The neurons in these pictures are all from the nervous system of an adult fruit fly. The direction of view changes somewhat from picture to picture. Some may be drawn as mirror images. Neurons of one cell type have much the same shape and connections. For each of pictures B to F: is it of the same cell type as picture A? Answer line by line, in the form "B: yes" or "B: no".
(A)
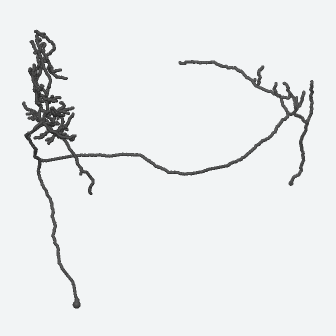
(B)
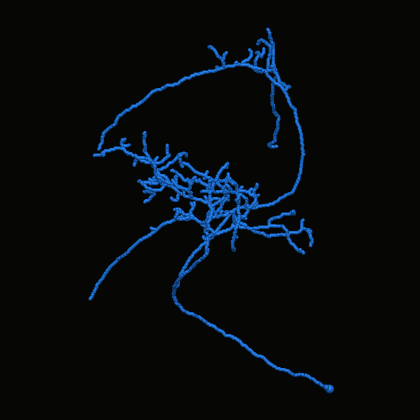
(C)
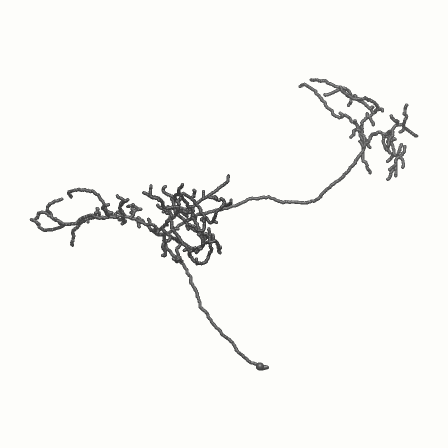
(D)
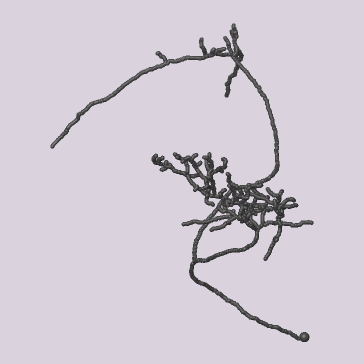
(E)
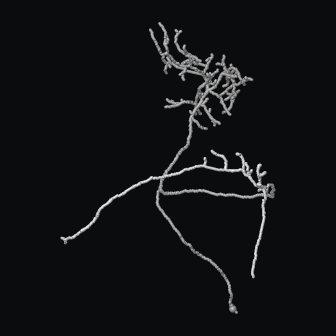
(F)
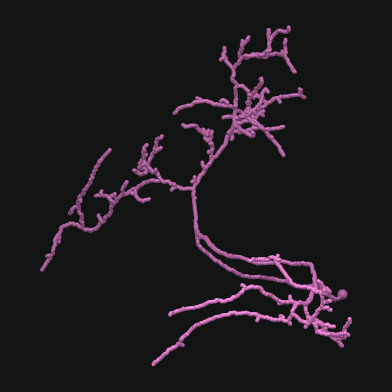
B: yes
C: no
D: yes
E: yes
F: no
